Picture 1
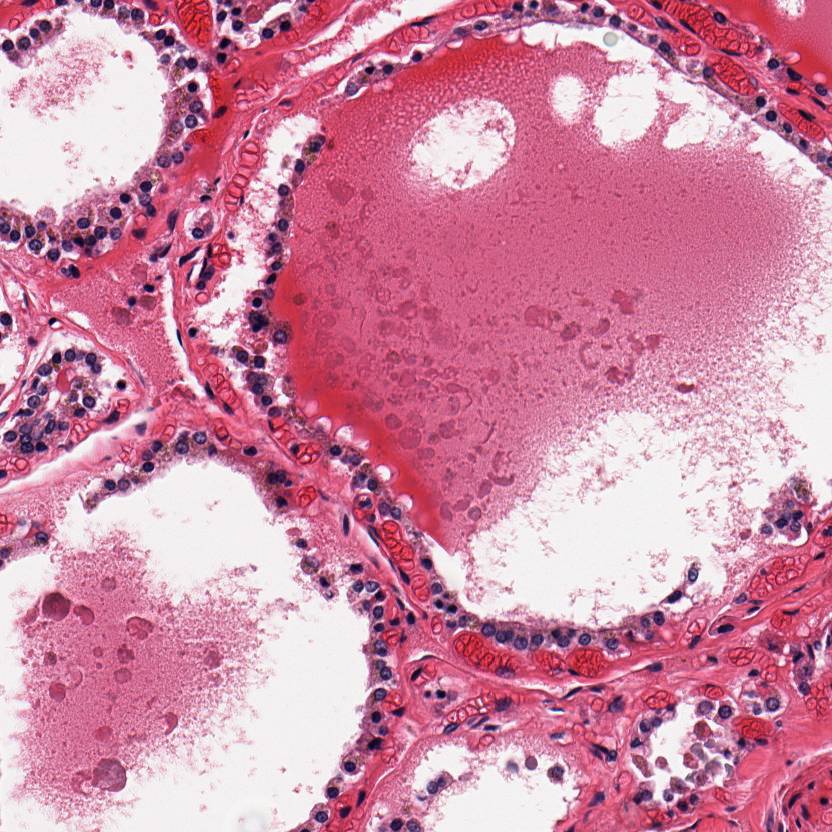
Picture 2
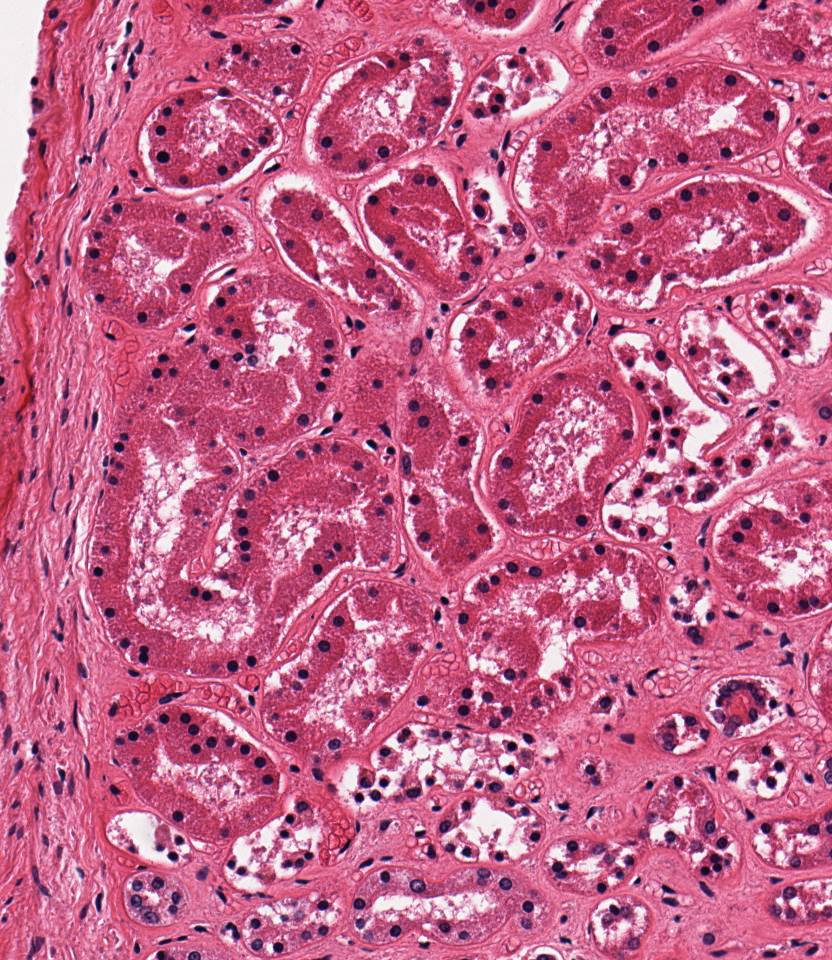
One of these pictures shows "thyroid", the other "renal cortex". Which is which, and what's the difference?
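Thyroid appears in picture 1 and renal cortex in picture 2. The thyroid consists of closely packed rounded follicles of varying size, the largest in the centre and upper right, each lined by a single layer of low cuboidal to flattened cells with round dark nuclei. The renal cortex has large, tortuous tubules in its upper and left parts, lined by a single layer of tall cuboidal cells with abundant granular eosinophilic cytoplasm and round, dark, evenly spaced nuclei near the cell base. Capillaries packed with red blood cells run in the septa between thyroid follicles. In the lower right quarter of the renal cortex the tubular profiles are smaller, with paler, vacuolated cytoplasm.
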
